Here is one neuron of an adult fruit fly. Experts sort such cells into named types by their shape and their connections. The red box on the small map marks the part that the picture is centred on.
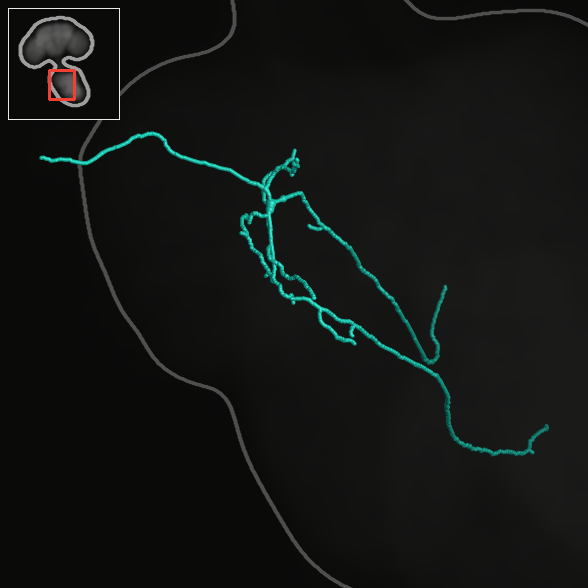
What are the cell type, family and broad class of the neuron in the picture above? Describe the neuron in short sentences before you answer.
As drawn here it is wider than it is tall. The cell type is SNpp33. Its family is called class mechanosensory proprioceptive. Its broad class is sensory neuron entering the nerve cord.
